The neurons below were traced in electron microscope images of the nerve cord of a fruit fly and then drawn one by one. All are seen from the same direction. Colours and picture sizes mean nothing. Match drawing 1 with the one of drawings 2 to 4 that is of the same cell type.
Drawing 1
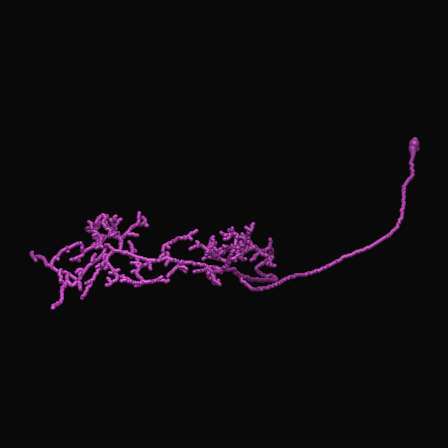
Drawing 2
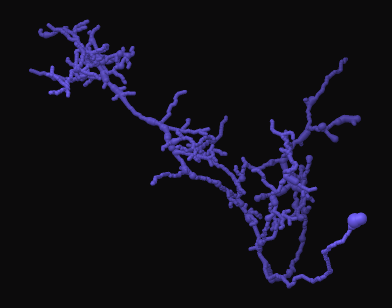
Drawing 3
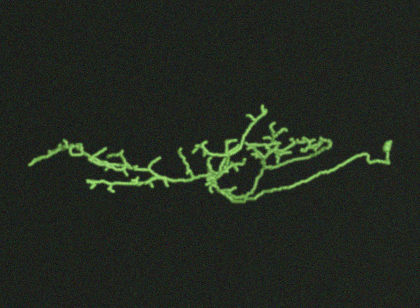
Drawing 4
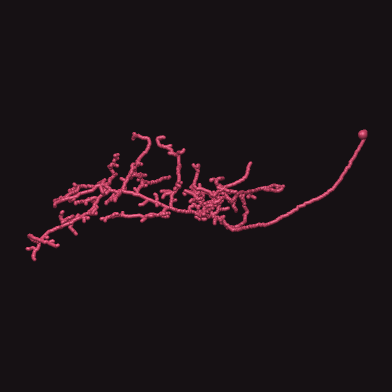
4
